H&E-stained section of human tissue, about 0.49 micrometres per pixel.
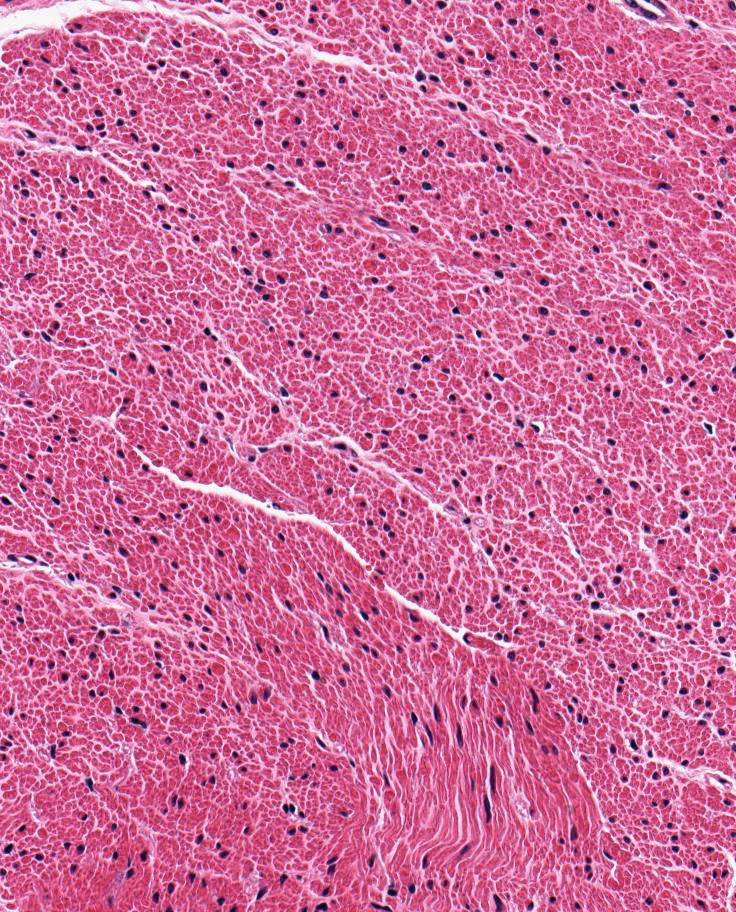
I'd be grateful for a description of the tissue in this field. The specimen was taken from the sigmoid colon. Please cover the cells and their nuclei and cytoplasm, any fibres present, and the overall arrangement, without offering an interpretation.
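Smooth muscle, mostly in cross-section: small rounded pink profiles over most of the field. Bottom centre: a bundle cut lengthwise, wavy parallel fibres, elongated nuclei. Nuclei small, dark, round to oval, scattered singly among muscle cells. Muscle cytoplasm deep, even pink.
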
